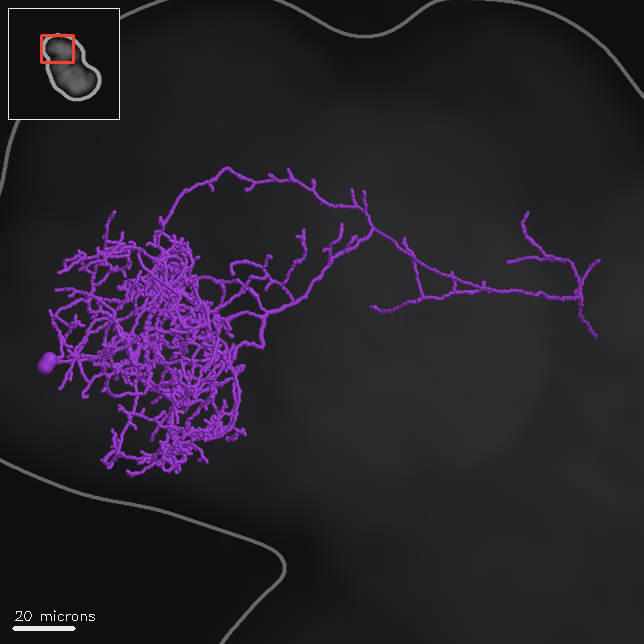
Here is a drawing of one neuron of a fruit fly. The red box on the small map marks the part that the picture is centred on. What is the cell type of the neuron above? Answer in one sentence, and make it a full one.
The cell type name for this neuron is INXXX114.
